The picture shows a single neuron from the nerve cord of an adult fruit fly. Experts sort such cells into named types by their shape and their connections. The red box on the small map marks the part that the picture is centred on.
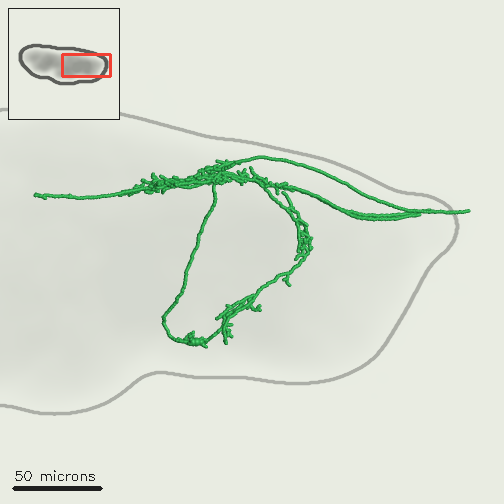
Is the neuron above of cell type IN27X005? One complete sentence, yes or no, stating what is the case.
No, the neuron is not a type IN27X005 cell but a cell of another type.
